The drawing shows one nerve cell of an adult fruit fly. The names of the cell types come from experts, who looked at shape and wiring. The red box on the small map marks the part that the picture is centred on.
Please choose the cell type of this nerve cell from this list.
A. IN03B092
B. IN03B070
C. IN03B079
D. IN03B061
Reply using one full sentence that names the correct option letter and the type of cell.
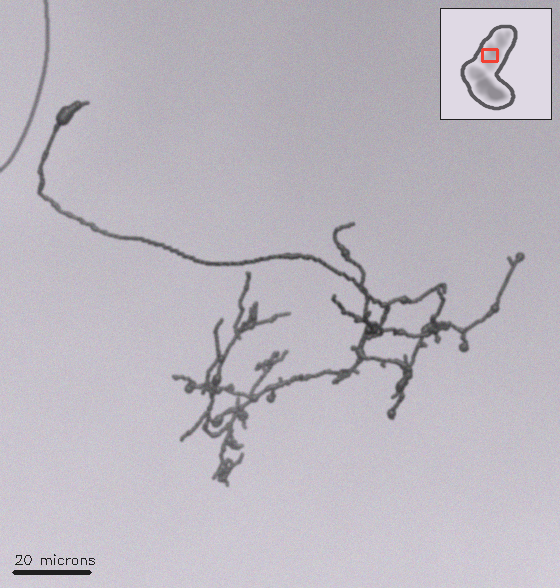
The nerve cell is IN03B092 in cell type, which is option A.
